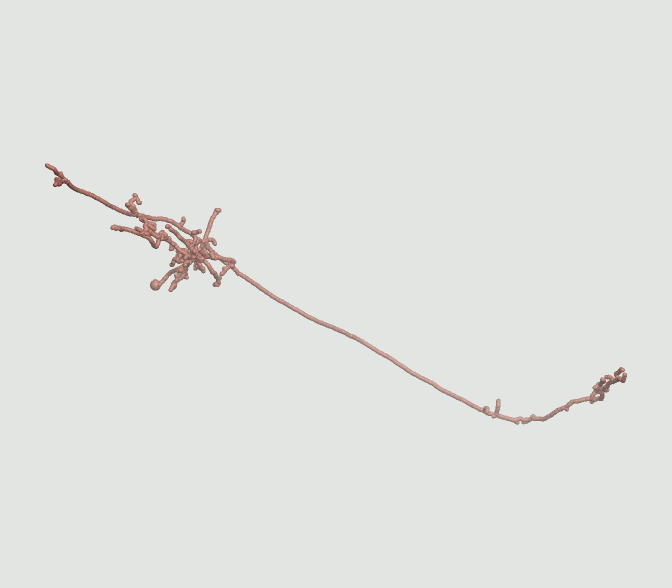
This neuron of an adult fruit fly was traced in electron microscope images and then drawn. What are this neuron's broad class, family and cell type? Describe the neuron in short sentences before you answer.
The cell body can be seen on the left of the picture. As drawn here it is wider than it is tall. Its broad class is ascending neuron. Its family is hemilineage 05B. The cell type is AN05B078.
